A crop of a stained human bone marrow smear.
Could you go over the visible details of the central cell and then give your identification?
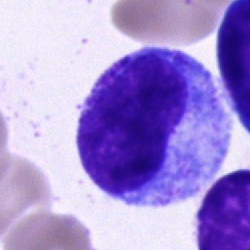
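Round, smooth outline on this one. The nucleus lies off-centre toward the left side, and its chromatin stains dark purple. Cytoplasm's pale blue. We're looking at a promyelocyte.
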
